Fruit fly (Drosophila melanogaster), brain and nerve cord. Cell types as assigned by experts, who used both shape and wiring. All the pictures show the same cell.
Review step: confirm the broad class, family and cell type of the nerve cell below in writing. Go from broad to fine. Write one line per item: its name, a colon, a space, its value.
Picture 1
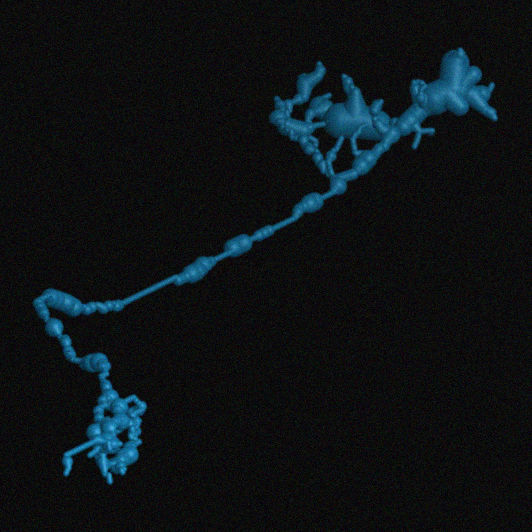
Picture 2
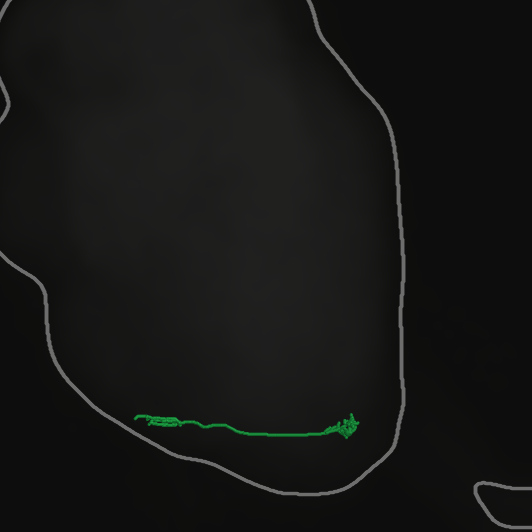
broad class: optic-lobe intrinsic neuron
family: T
cell type: T1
